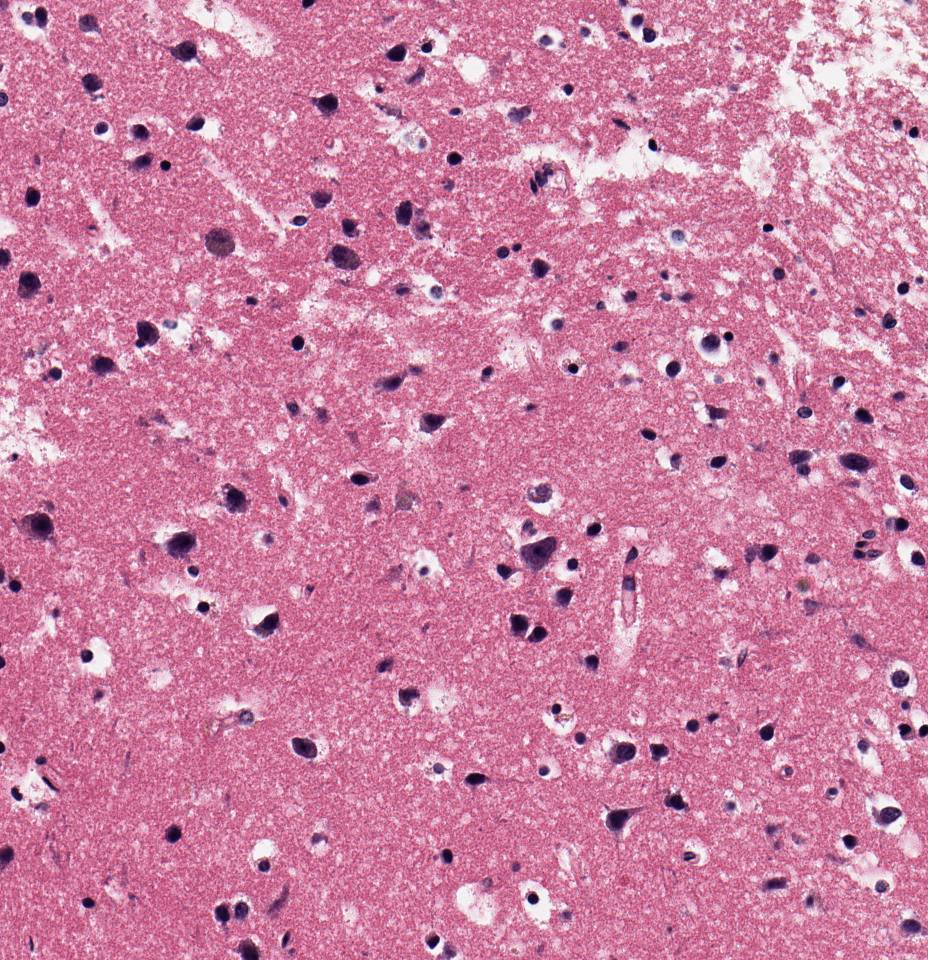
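Cerebral cortex, haematoxylin and eosin stained section. Background: finely granular pink neuropil fills the whole field, with scattered cells and no epithelium or glands. Cells: small round dark nuclei with little visible cytoplasm lie among larger angular cells. Fat: none anywhere in the field. Artefact: in the upper right corner the cerebral cortex tissue is disrupted, leaving pale, torn, washed-out patches.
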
